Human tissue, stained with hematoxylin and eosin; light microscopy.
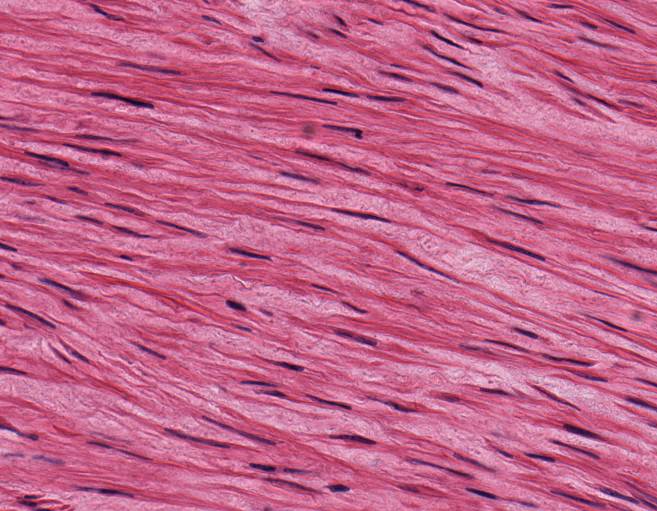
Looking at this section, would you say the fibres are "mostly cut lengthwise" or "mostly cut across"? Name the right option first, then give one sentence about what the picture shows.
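Mostly cut lengthwise. The whole field is filled with closely packed parallel fibres running diagonally from upper left toward lower right.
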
